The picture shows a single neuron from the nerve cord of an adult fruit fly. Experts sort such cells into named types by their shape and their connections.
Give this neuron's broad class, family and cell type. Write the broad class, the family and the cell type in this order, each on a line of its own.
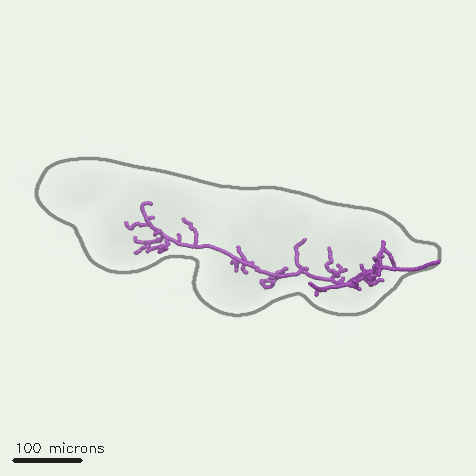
descending neuron
DNde
DNde001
